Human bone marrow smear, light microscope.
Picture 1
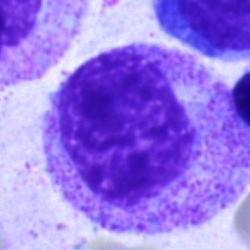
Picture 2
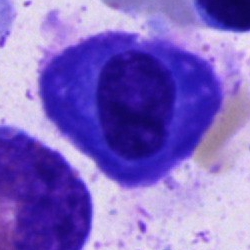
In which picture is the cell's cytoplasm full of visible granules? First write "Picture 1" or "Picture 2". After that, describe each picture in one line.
Picture 1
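Picture 1: Numerous fine purple-pink granules are scattered through the cytoplasm.
Picture 2: No distinct granules are visible in the cytoplasm.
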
